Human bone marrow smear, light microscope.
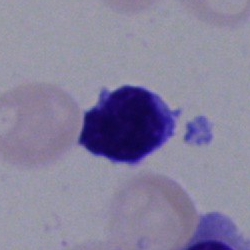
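Lymphocyte here, with an outline that's irregular rather than smoothly round. Small pointed tags of paler material stick out from its upper left and right edges. The dark nucleus fills almost the whole cell, and you won't find any nucleoli in it.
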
